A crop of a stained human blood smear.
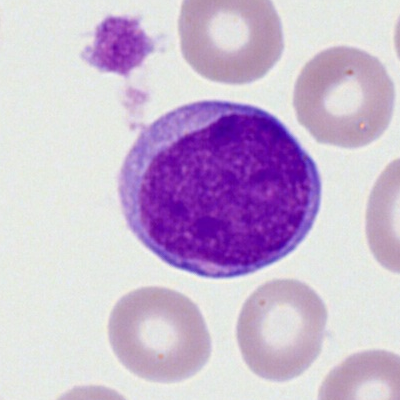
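Myeloblast, the cell in the middle of this stained blood smear: the outline is round and smooth, and the nucleus takes up most of it, leaving just a narrow rim of cytoplasm. That rim is widest on the left, pale blue, turning a darker blue along the cell edge.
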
